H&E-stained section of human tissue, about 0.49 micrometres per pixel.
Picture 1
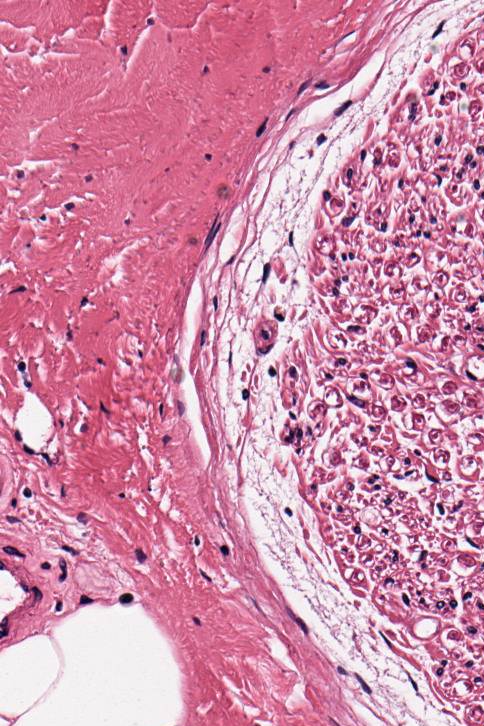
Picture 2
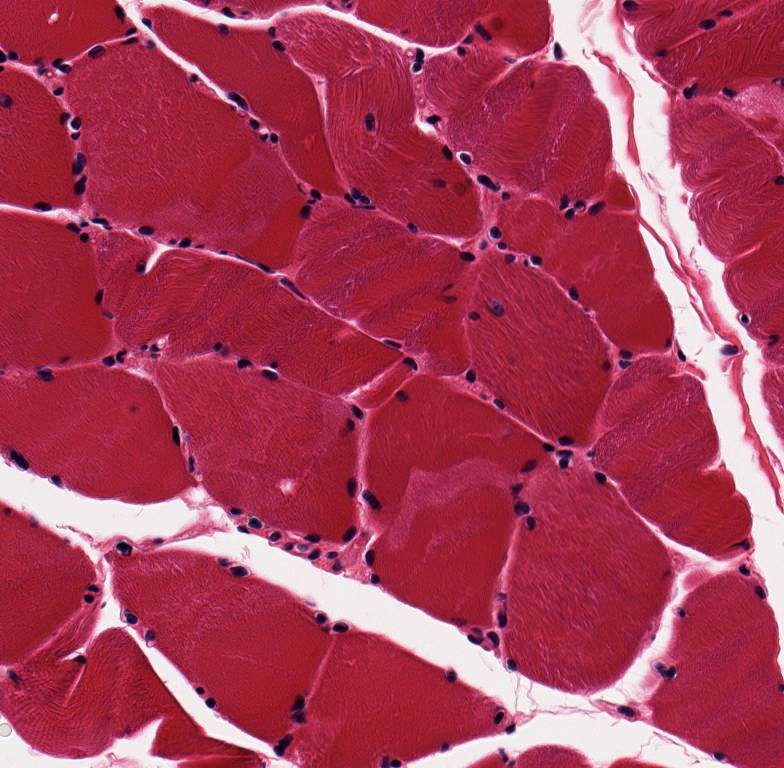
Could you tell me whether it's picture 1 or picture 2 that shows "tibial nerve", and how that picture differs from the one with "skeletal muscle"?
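Tibial nerve, picture 1; skeletal muscle, picture 2. Picture 1: a curved boundary running top to bottom separates dense pink fibrous tissue on the left from a rounded cellular compartment on the right. Compartment tightly packed with small round cross-cut profiles, each a pink centre ringed by a pale halo, and edged by a thin layer of flattened cells with elongated dark nuclei. Left-hand fibrous tissue: only sparse small, dark, elongated nuclei. Picture 2: nuclei small, dark, flattened to oval, at fibre edges rather than centres. Cytoplasm deeply eosinophilic; only thin connective tissue strands between neighbouring fibres.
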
